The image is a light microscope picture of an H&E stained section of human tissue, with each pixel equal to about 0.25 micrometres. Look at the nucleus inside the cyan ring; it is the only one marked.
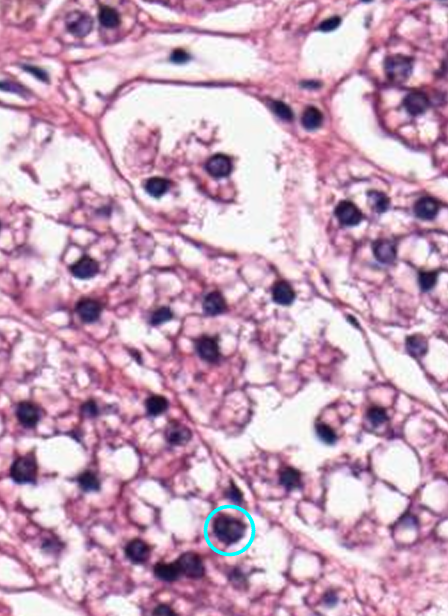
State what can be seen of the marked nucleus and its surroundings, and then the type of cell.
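The nucleus is round to slightly oval and stains densely dark throughout. The cytoplasm around the nucleus is pale and filled with many clear, bubble-like vacuoles separated by thin pink strands, giving it a foamy look. The cell's own outline cannot be clearly told apart from the neighbouring cells. It lies within a packed group of similar pale, vacuolated cells, close to a thin pink fibrous strand that runs diagonally through the field. It is an adrenal cortical cell.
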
